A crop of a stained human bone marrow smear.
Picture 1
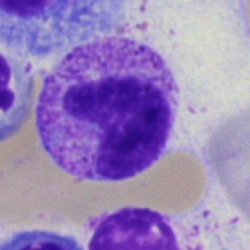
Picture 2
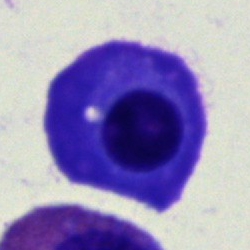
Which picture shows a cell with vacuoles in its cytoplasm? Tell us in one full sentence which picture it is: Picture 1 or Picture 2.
There is at least one clear vacuole in the cytoplasm of the cell in Picture 2.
